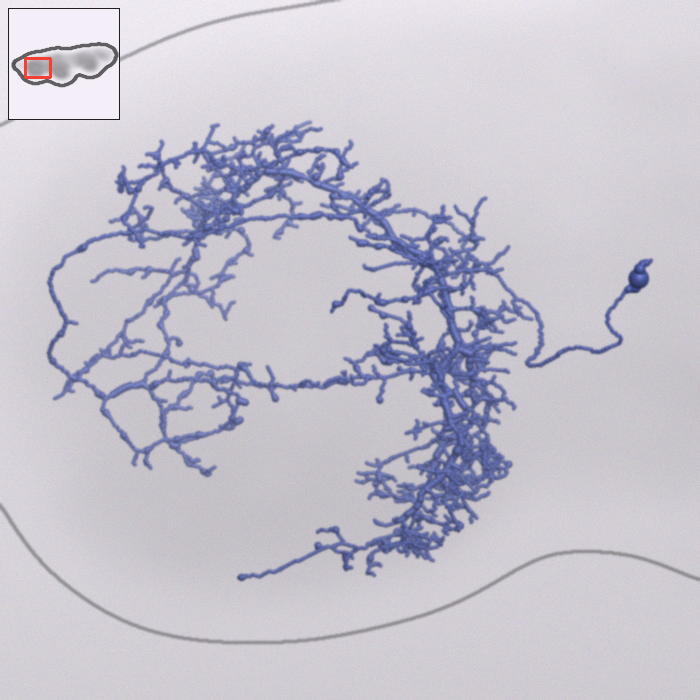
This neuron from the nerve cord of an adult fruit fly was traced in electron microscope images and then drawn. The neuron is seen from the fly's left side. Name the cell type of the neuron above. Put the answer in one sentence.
The cell type is IN03A019.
